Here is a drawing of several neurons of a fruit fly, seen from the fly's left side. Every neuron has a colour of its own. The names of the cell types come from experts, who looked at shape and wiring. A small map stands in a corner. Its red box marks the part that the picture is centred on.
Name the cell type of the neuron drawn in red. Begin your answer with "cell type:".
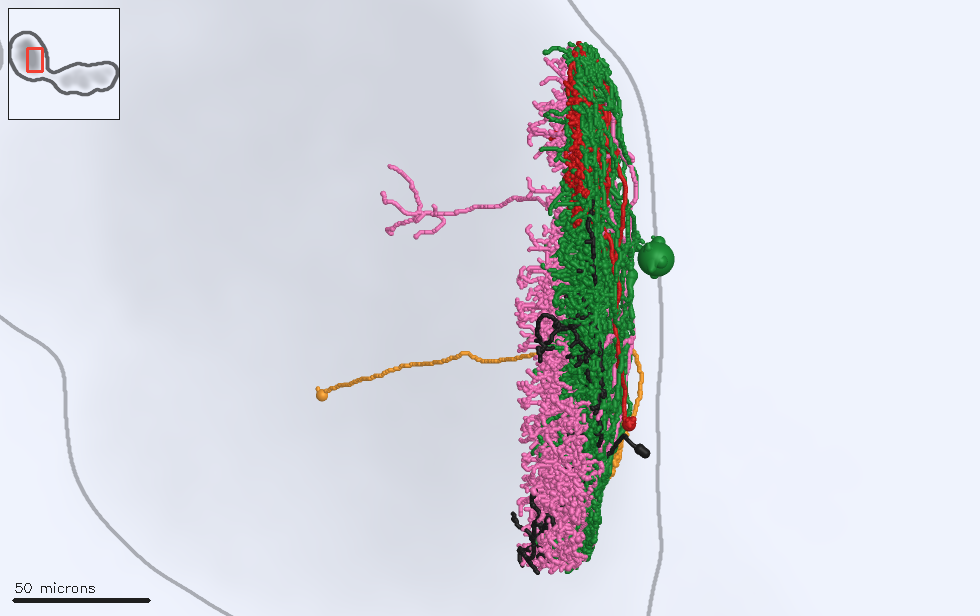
cell type: LPi3b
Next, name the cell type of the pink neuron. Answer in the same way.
cell type: LPT23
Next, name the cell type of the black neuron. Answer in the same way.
cell type: LPi4a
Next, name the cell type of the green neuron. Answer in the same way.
cell type: LPi4b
